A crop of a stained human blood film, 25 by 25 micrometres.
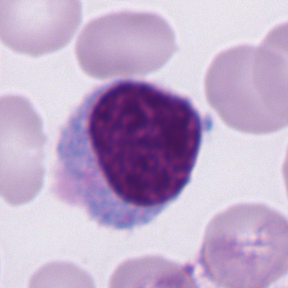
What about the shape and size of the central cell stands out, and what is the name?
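The outline's roughly round, with an uneven, slightly frayed edge at the lower left. There's a single nucleus, rounded but blunt and slightly angular, with no lobes, and it sits toward the upper right of the cell. It measures about 11 by 10 micrometres and takes up about 60% of the cell's area. The pale blue cytoplasm makes a broad crescent along the left and lower side of the nucleus. Off the right edge, beside the nucleus, a small blue knob sticks out. It's a typical lymphocyte.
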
